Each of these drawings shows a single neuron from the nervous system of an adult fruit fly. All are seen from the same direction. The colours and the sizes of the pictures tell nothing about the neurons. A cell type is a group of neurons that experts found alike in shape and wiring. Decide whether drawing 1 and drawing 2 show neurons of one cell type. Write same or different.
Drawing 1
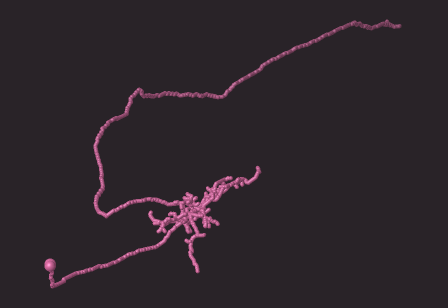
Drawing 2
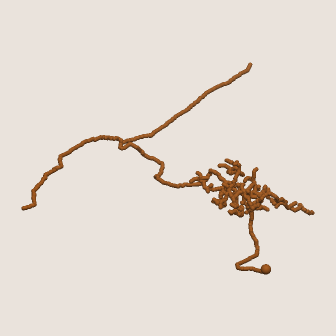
different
